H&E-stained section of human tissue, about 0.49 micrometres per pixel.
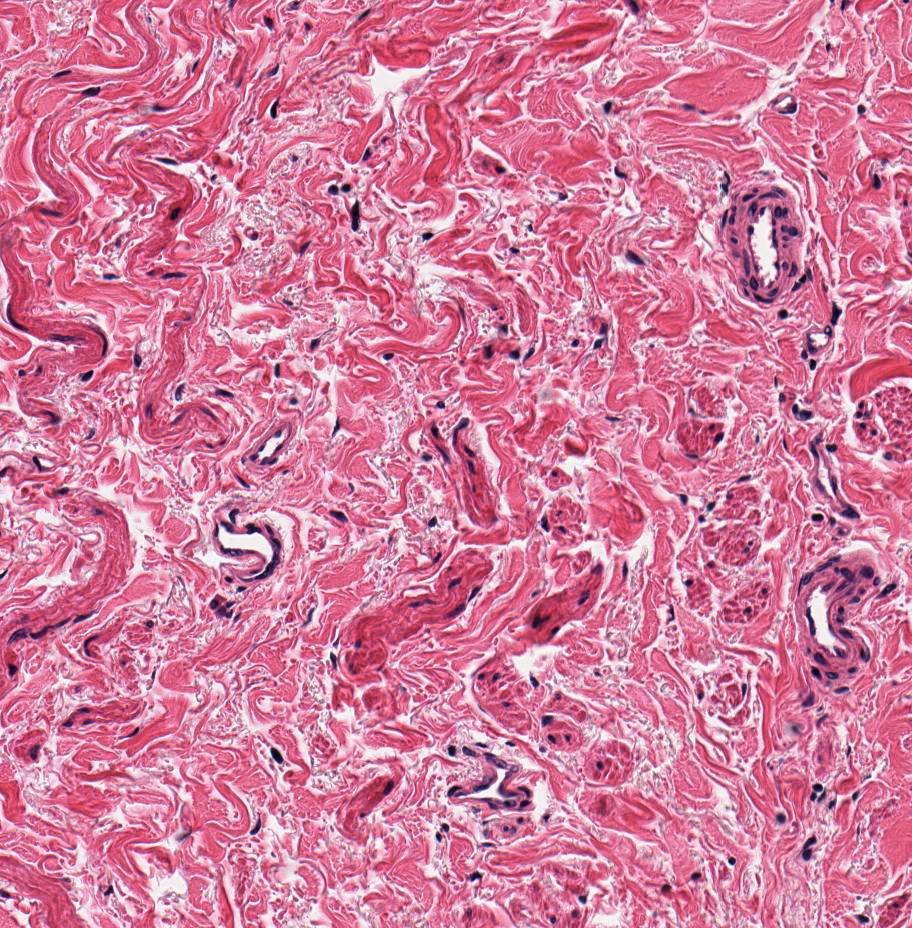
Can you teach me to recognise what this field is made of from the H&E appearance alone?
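The field shows dense connective tissue throughout. Its collagen bundles are wavy, stain bright pink with eosin, and run in many different directions. Cells are sparse: small dark elongated nuclei lie singly between the bundles.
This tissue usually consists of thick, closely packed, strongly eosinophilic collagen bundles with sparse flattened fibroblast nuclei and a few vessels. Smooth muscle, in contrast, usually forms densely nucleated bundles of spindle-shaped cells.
On the right side, small vessels with cellular walls and narrow slit-like lumens are present.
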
